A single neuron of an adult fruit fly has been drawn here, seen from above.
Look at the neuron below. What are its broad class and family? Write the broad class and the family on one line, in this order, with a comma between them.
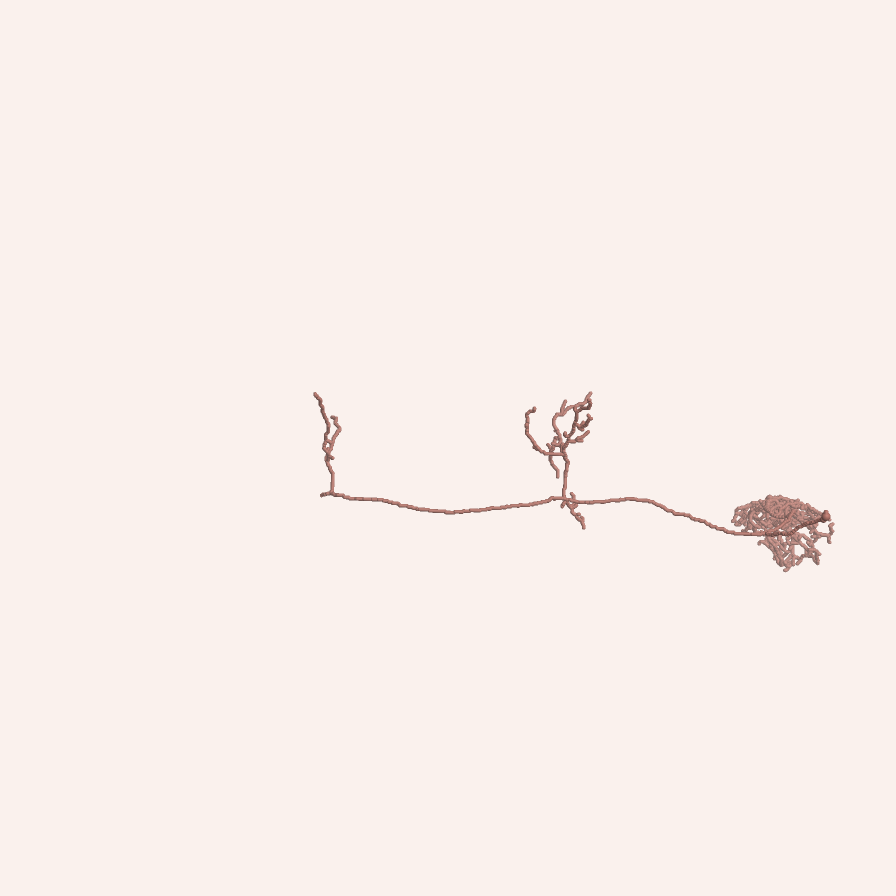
visual projection neuron, hemilineage VPNp1_lateral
